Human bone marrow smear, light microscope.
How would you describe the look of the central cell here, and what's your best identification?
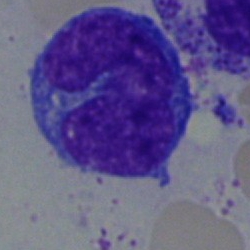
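Nearly round in outline, the cell contains a nucleus into which a deep cleft runs from the left side. No distinct granules are visible in the cytoplasm. From the lower edge of the cell projects a small blue bleb. The cell is a monocyte.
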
